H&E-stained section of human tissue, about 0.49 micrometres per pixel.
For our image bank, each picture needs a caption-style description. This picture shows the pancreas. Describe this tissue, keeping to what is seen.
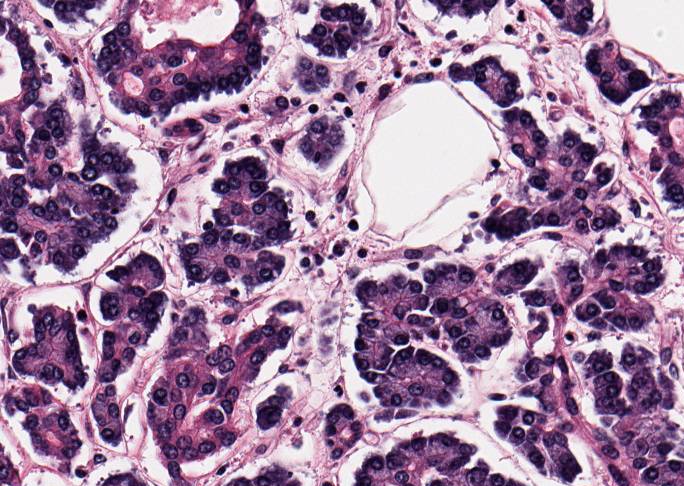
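Cells gather into rounded nests and acinar clusters across the whole field, parted by thin strands of stroma. The stroma seems loose and pale pink, with fine fibres and scattered small dark nuclei. Upper centre holds a large, rounded, empty clear space. Clear gaps set many nests apart from the stroma, consistent with shrinkage during processing.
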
